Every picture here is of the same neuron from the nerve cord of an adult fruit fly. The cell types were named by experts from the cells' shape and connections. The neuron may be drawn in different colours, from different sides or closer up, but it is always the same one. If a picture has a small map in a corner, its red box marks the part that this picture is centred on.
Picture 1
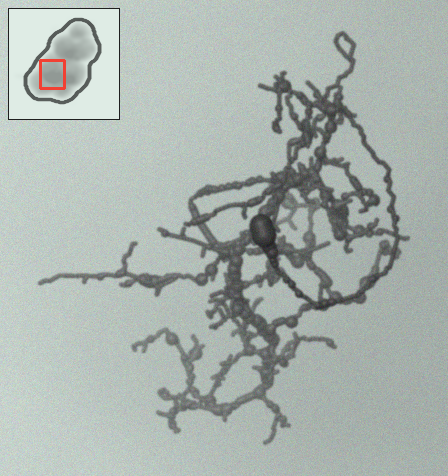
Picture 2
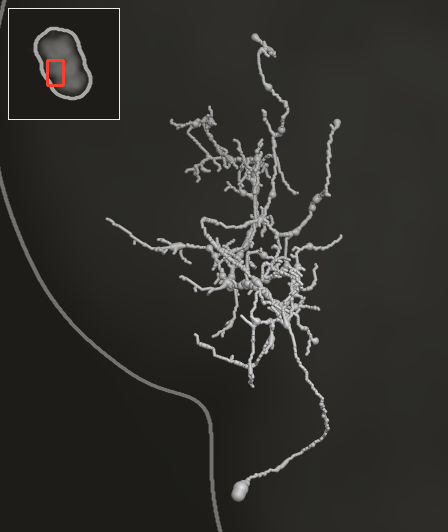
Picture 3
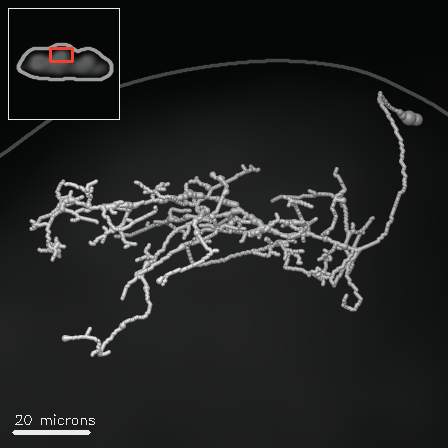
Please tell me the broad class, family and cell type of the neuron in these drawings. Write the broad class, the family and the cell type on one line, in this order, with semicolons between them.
nerve-cord intrinsic neuron; hemilineage 20A.22A; IN20A.22A059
